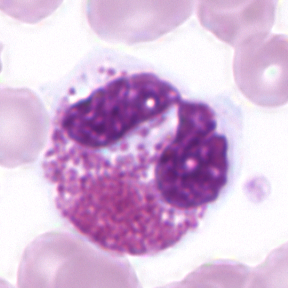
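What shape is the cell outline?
Roughly round.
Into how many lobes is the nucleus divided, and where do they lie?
Two, lying along the upper and right parts of the cell.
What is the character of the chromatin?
Dense and dark purple.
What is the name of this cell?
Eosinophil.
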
